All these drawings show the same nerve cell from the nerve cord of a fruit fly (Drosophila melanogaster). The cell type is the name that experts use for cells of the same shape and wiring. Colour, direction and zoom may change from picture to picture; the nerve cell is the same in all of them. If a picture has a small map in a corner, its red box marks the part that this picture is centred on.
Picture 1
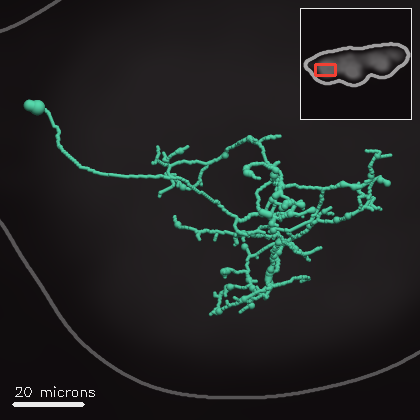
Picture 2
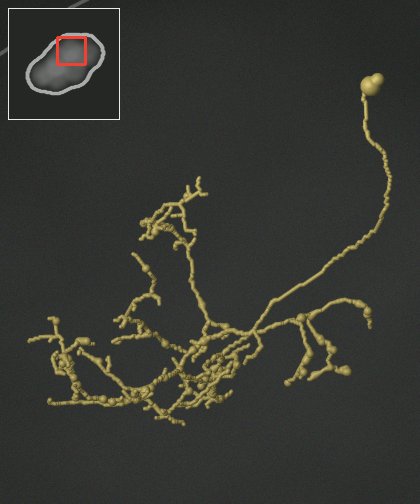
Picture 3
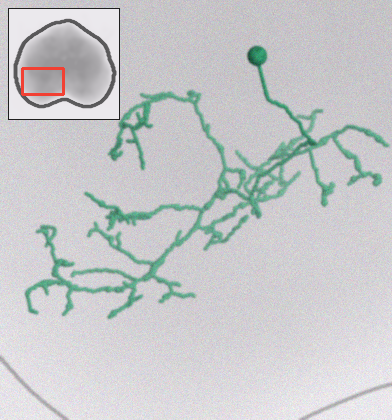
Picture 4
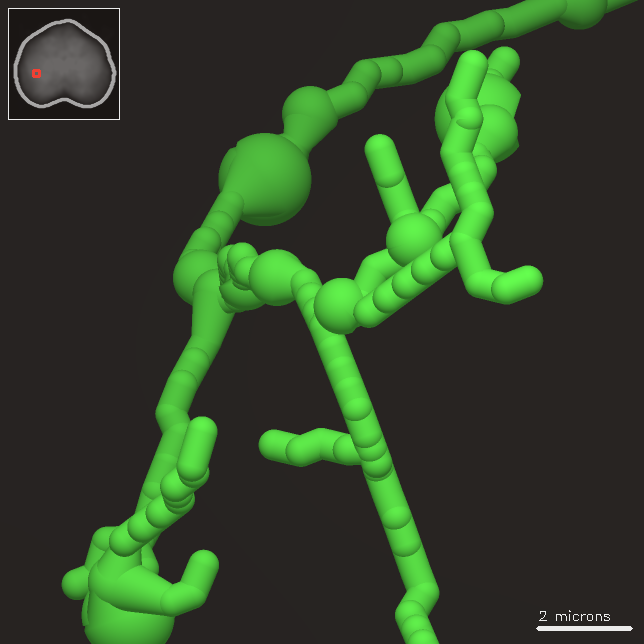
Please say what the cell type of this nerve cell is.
IN09A062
